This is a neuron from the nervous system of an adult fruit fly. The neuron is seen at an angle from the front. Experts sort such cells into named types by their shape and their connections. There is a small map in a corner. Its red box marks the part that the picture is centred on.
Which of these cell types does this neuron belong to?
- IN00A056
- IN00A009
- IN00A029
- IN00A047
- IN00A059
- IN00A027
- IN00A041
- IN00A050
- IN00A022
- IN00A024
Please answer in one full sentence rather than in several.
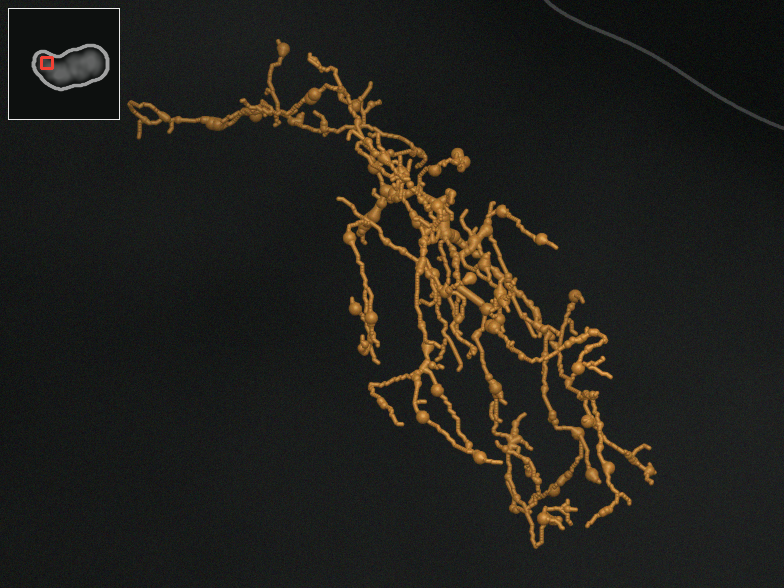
The cell type IN00A024 includes this neuron.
